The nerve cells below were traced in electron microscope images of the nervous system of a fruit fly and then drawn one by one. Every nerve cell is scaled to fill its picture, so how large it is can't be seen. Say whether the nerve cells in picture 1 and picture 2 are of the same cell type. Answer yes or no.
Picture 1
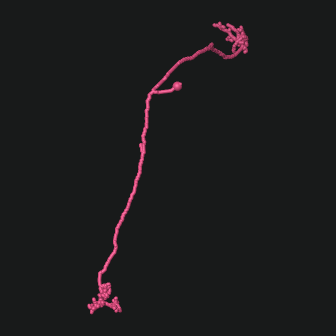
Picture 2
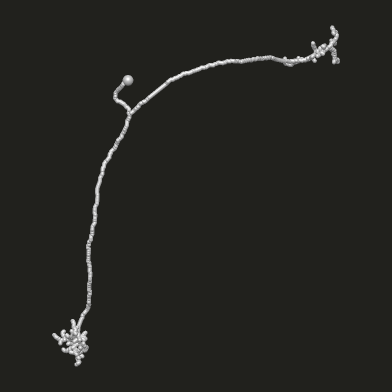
yes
